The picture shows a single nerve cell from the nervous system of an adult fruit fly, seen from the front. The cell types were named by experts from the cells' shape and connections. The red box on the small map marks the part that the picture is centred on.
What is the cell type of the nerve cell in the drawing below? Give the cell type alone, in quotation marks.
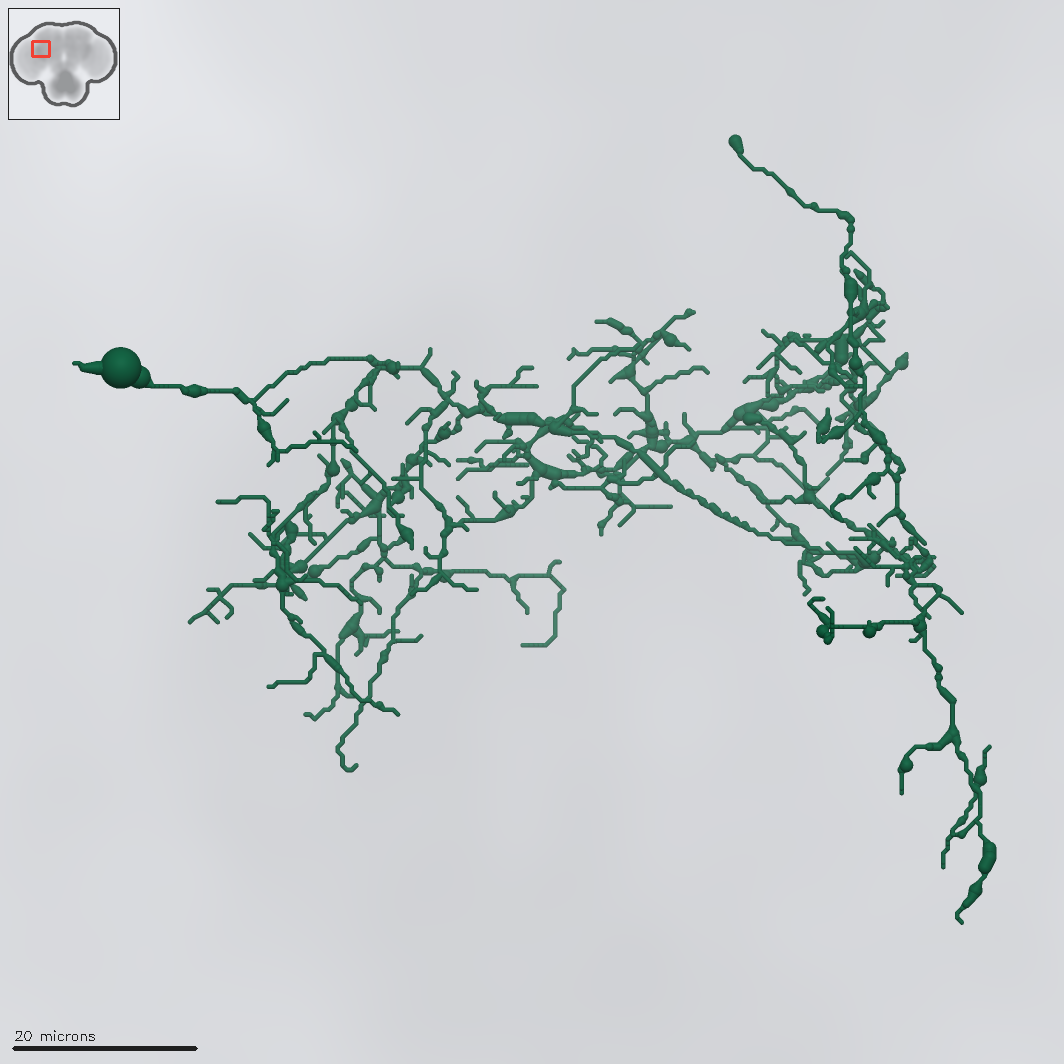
"CB1185"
